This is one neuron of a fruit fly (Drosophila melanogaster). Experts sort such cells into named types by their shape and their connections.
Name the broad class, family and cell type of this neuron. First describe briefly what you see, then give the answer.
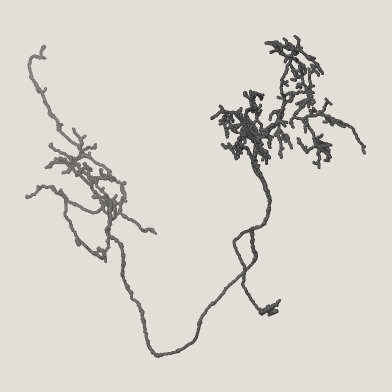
The picture shows dozens of branch ends. In this view it is about as wide as it is tall. It is a central-brain intrinsic neuron. Its family is ALIN. It is of cell type LHAD4a1.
